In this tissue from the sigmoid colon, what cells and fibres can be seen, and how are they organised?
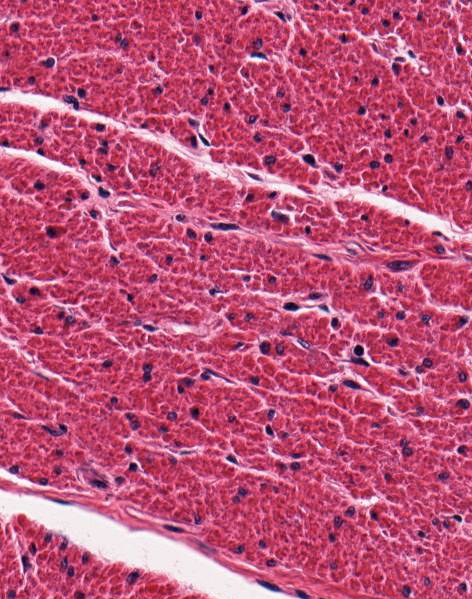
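Extent: densely packed pink tissue fills the field edge to edge, divided into long bands running from the left side down towards the right. Cytoplasm: strongly eosinophilic throughout, with a finely mottled, granular texture. Nuclei: small, dark, round to oval, lying singly and fairly evenly scattered. Between the fibres: thin pale strands of connective tissue branch, some carrying slender elongated dark nuclei.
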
